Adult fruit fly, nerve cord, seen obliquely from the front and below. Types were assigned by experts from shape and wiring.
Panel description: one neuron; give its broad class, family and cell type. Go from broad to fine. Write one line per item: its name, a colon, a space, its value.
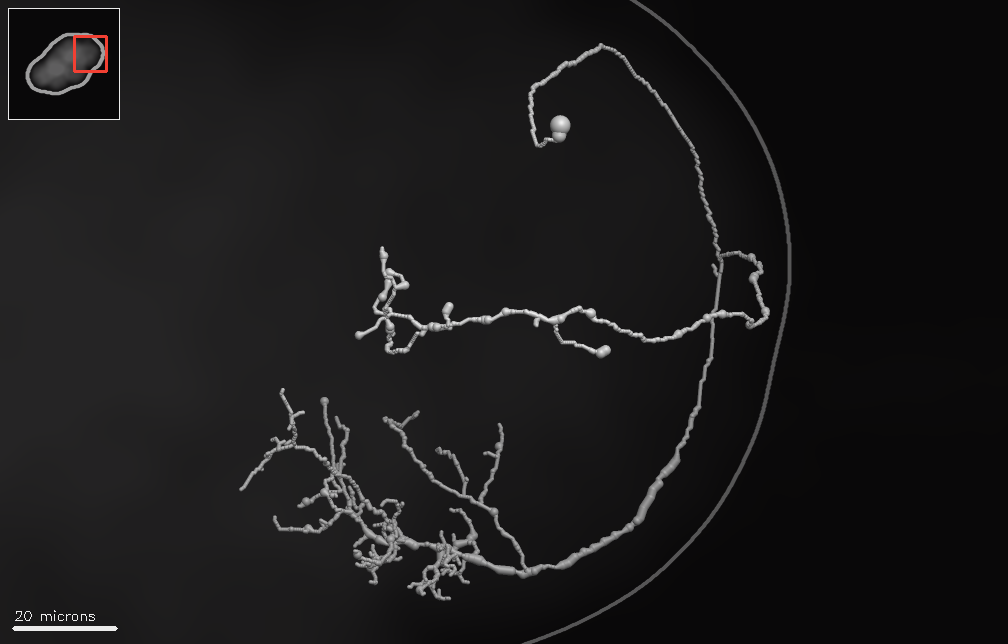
broad class: nerve-cord intrinsic neuron
family: hemilineage 08A
cell type: IN08A041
